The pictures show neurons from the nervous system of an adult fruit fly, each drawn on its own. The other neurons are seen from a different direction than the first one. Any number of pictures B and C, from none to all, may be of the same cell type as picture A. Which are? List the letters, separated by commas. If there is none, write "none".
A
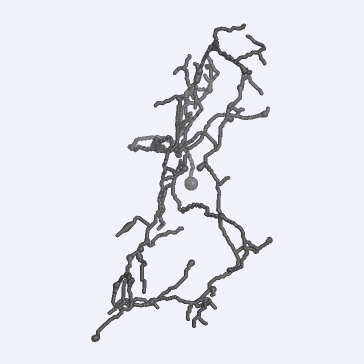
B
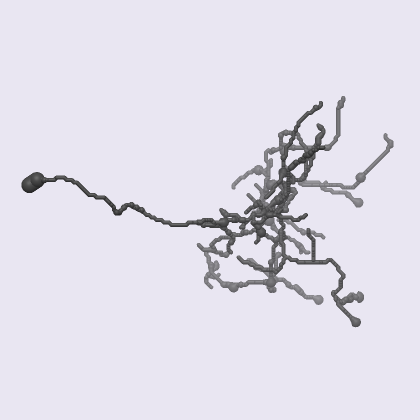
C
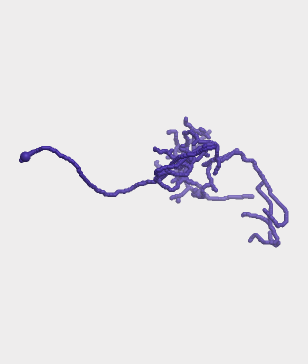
B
